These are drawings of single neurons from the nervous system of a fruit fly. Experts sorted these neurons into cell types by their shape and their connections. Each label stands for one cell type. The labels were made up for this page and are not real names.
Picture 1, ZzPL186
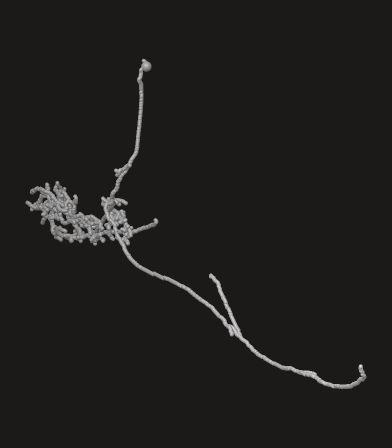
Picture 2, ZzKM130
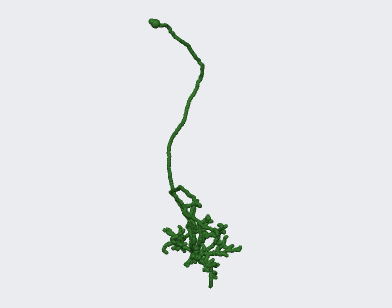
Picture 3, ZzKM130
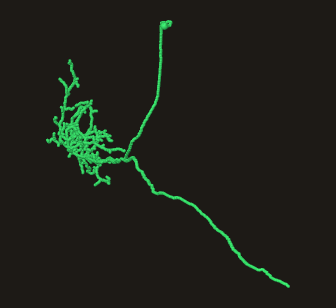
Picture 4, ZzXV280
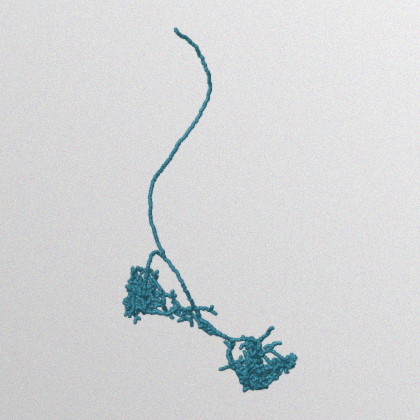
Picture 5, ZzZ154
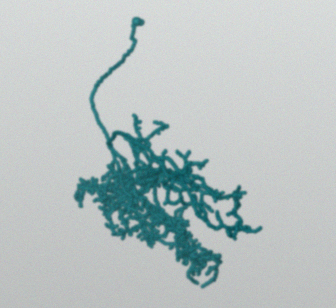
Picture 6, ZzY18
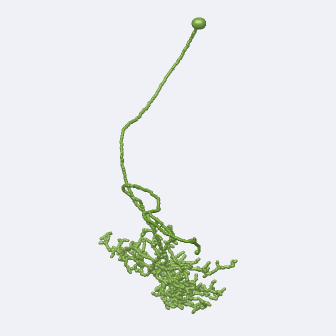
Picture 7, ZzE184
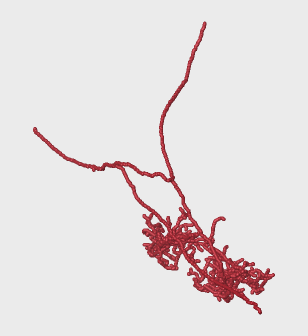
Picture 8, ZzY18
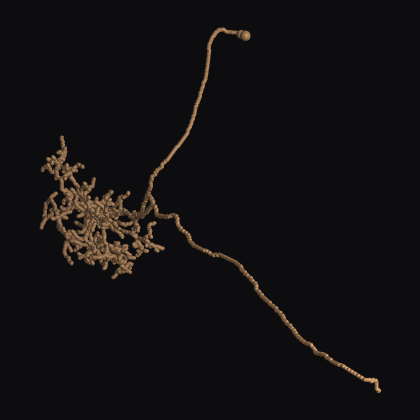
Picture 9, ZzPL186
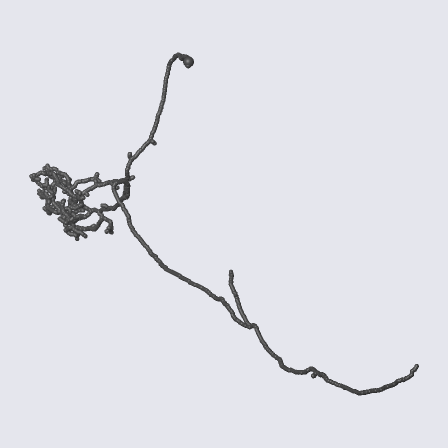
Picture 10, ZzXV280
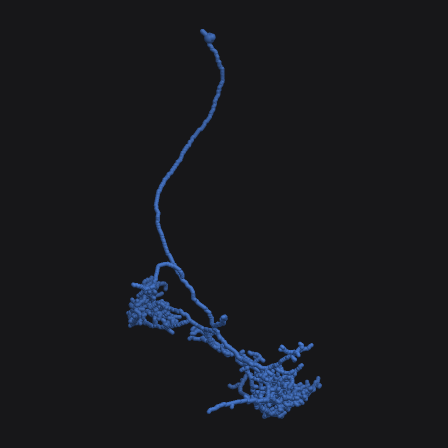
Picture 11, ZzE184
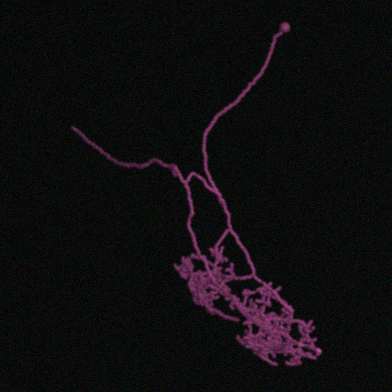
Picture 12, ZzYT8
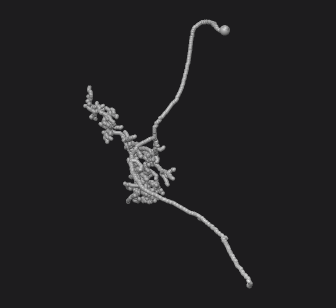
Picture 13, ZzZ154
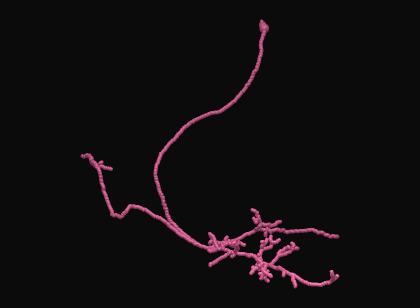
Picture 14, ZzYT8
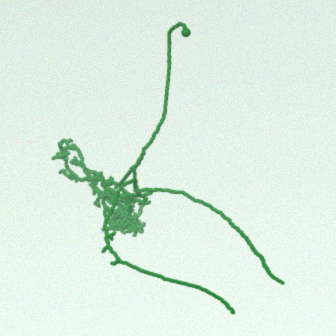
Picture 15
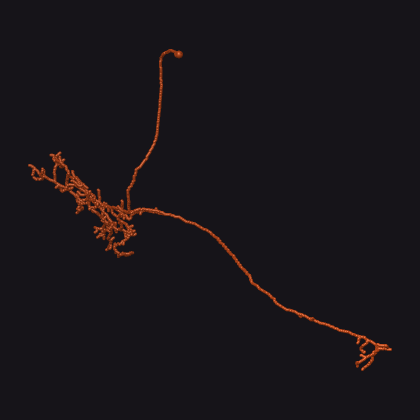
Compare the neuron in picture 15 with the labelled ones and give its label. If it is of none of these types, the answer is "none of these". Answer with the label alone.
ZzYT8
